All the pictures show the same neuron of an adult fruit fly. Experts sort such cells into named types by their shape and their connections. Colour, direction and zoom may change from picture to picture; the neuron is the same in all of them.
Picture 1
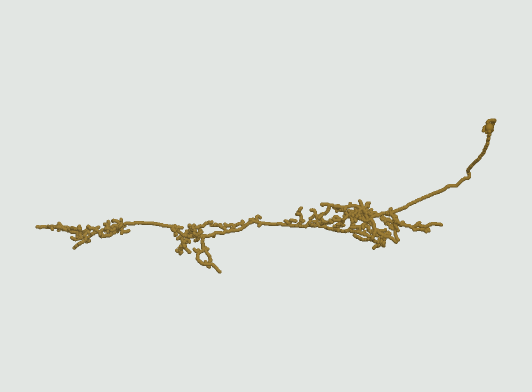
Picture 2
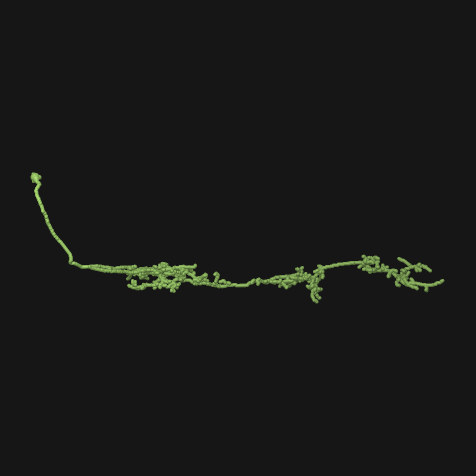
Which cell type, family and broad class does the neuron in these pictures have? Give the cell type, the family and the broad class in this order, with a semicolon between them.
IN09A029; hemilineage 09A; nerve-cord intrinsic neuron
